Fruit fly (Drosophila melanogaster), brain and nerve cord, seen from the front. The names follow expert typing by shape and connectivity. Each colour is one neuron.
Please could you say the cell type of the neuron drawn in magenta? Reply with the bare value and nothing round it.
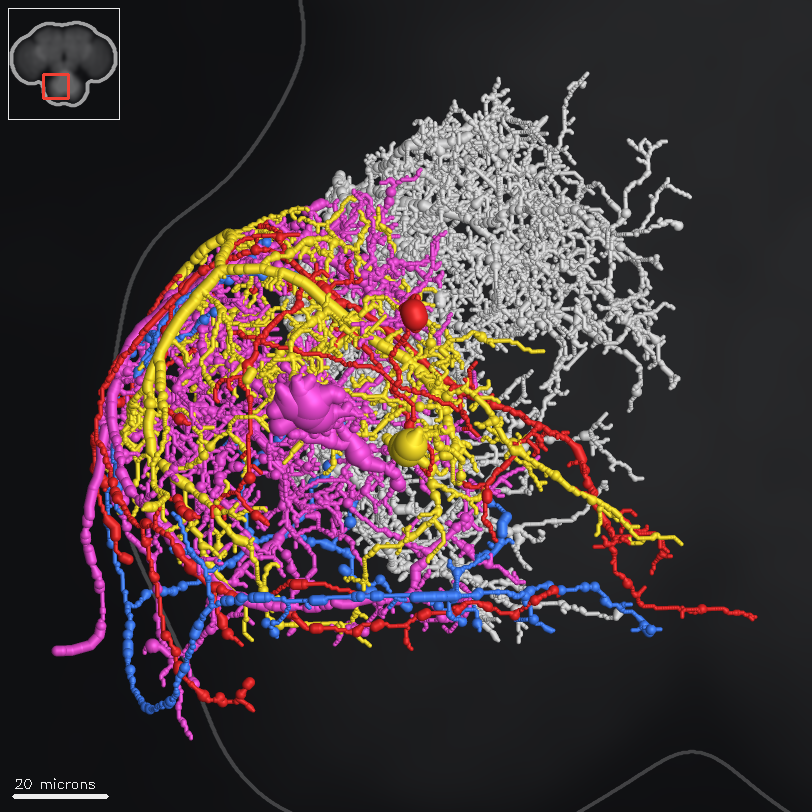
Pleural remotor/abductor MN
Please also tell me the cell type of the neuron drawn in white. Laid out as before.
Fe reductor MN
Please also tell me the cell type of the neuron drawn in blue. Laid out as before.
SNpp45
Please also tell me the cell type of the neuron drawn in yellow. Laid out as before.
Tergopleural/Pleural promotor MN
